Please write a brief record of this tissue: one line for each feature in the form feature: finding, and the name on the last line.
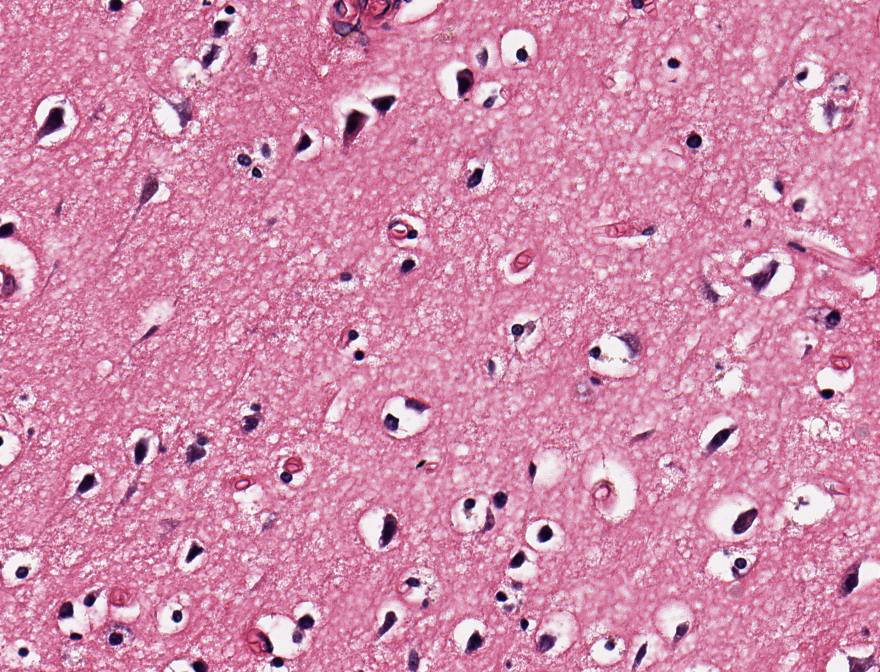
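Background: continuous pink, finely granular neuropil with scattered cells
Absent: epithelium, glands, fat
Neurons: scattered, dark, angular, triangular bodies with tapering processes
Small nuclei: round, dark, no visible cytoplasm
Small nuclei placement: between neurons, some in pairs or small groups beside them
Distribution: fairly even, separate bodies, not packed into sheets
Name: cerebral cortex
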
